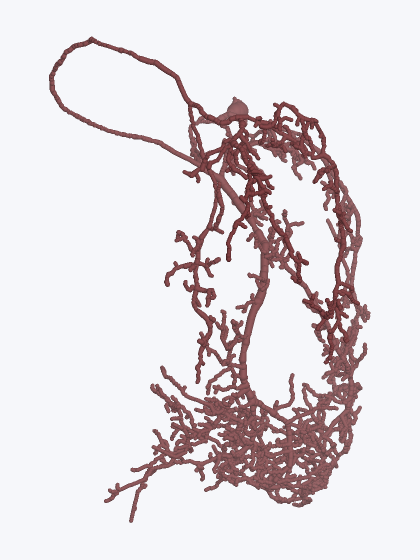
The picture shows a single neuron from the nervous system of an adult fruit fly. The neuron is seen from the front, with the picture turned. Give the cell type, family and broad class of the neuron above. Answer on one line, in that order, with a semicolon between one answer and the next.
IN19A019; hemilineage 19A; nerve-cord intrinsic neuron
